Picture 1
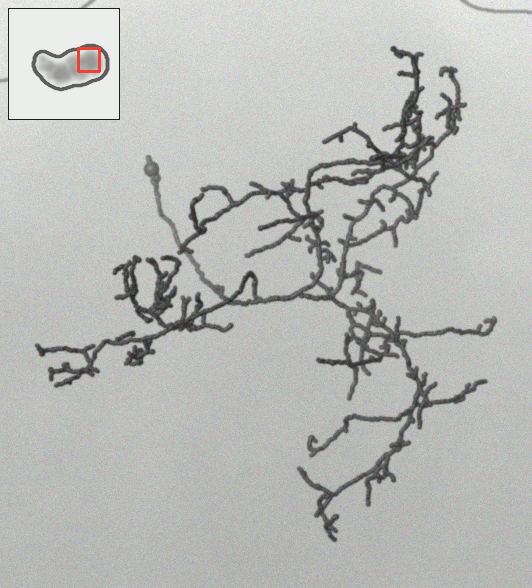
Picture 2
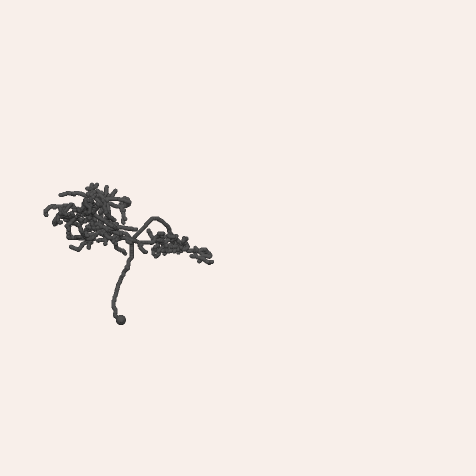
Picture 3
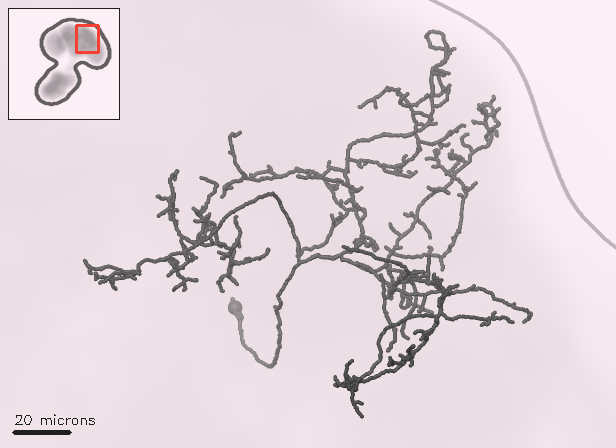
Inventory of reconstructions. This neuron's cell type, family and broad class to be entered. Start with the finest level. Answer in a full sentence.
Type CL270 of hemilineage DL1_ventral, a central-brain intrinsic neuron.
